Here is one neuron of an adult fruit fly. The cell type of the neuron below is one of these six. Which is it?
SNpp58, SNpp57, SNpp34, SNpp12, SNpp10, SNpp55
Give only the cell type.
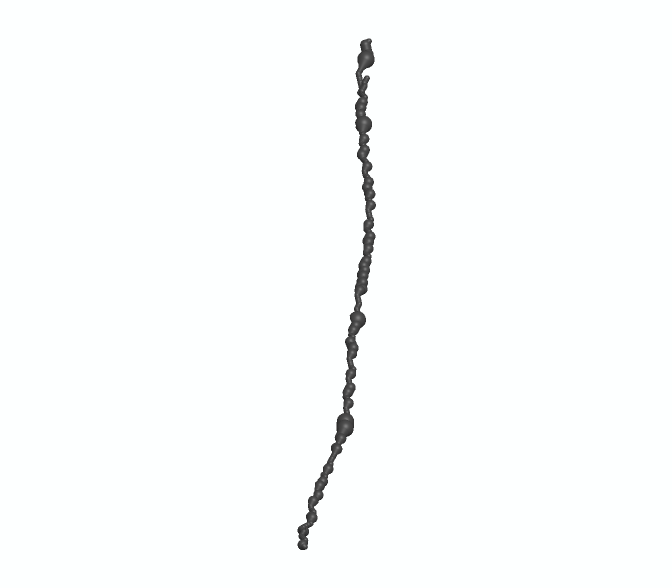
SNpp57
